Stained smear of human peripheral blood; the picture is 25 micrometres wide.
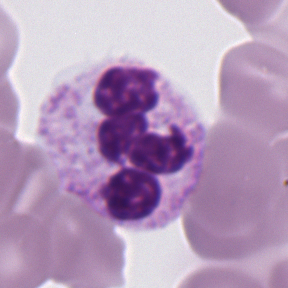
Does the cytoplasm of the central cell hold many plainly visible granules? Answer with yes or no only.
Yes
